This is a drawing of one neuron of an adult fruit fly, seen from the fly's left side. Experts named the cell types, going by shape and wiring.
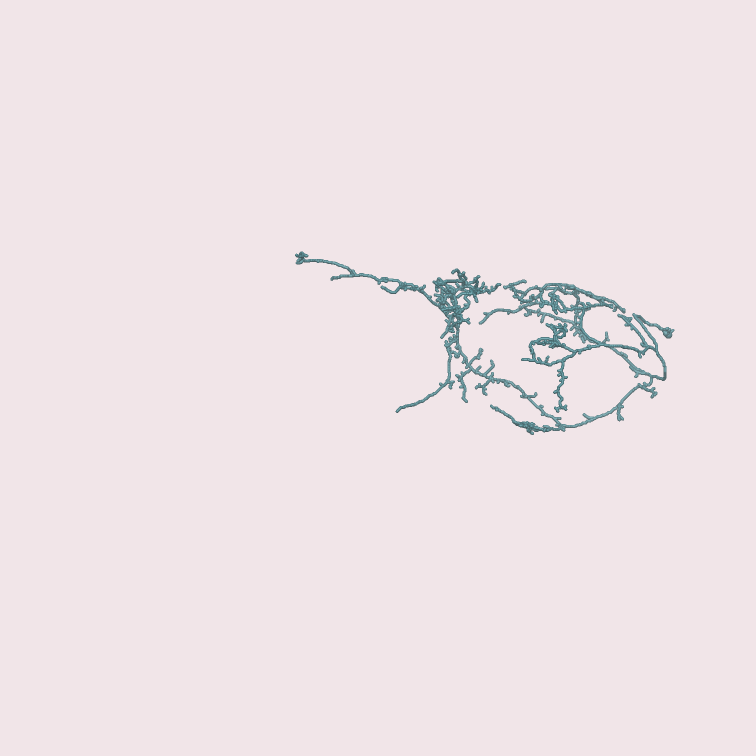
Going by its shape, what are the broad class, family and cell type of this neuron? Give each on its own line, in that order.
nerve-cord intrinsic neuron
hemilineage 19A
IN19A049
